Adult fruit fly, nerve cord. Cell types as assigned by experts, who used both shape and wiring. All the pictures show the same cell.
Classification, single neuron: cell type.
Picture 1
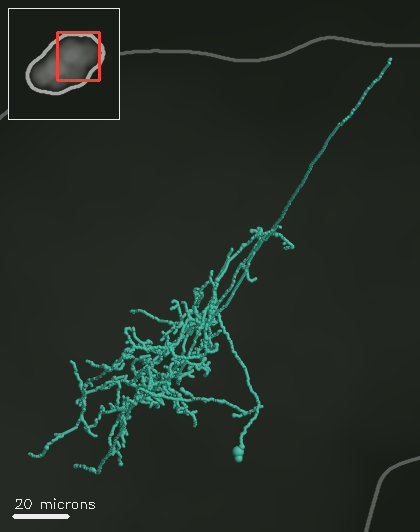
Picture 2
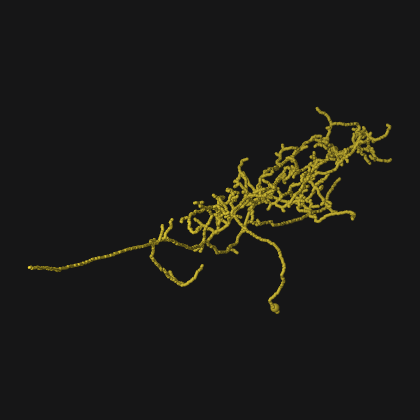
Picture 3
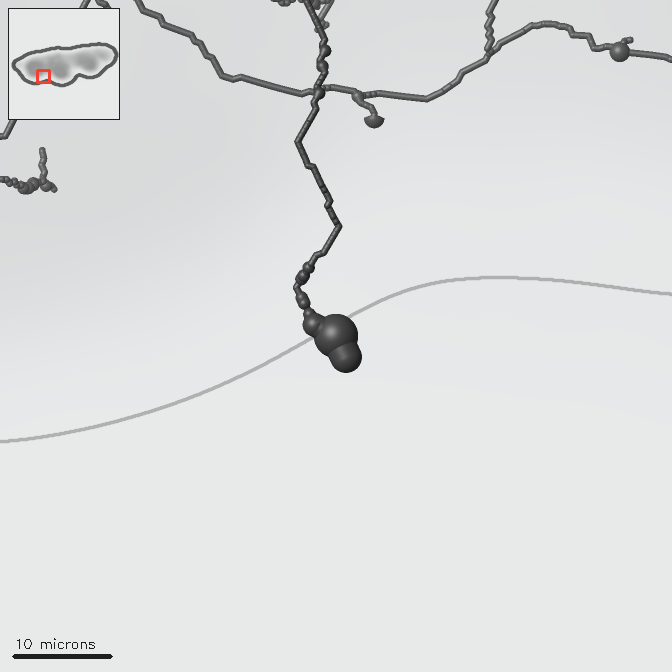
AN05B083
